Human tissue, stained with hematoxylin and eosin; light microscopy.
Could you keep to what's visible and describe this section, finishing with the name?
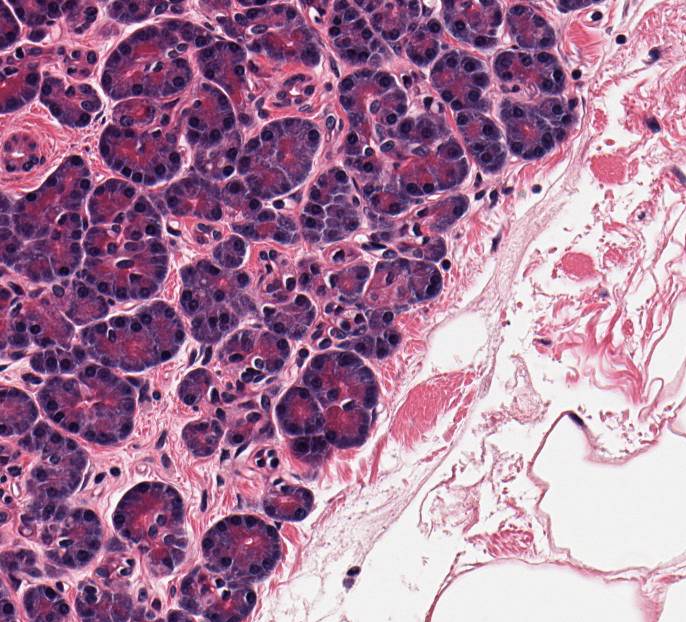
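Look at the acini: round, dark nuclei sit at the cell bases, toward each acinus's outer edge. Their cytoplasm is deeply stained and granular, purple basally and pinker near the lumen. Thin pink connective-tissue strands with scattered elongated nuclei separate them. In the lower right, thin wavy pink strands bound large empty spaces. This is pancreas.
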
